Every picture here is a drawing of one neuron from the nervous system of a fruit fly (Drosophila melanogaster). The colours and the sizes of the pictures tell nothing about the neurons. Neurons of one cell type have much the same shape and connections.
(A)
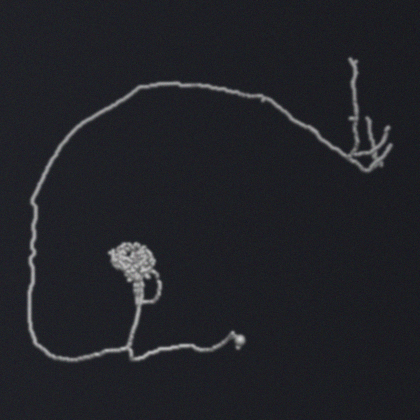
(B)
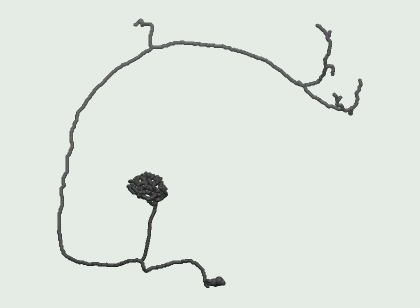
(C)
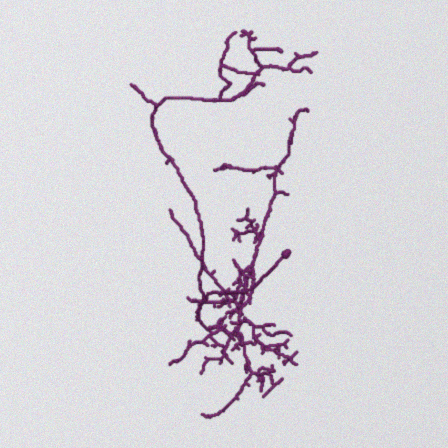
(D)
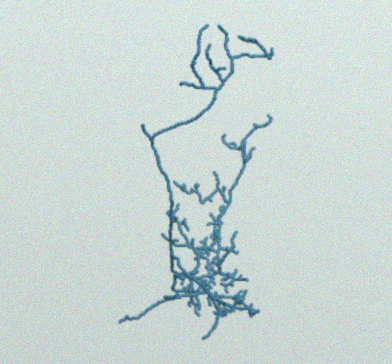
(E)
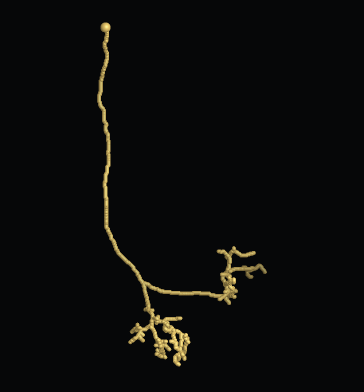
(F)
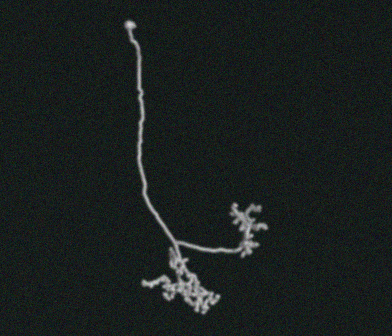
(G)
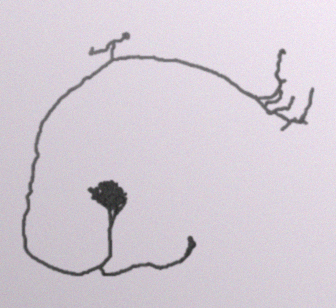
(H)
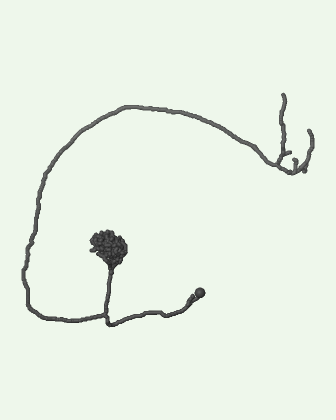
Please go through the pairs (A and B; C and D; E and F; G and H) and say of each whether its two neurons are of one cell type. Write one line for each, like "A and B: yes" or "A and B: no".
A and B: yes
C and D: yes
E and F: yes
G and H: yes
